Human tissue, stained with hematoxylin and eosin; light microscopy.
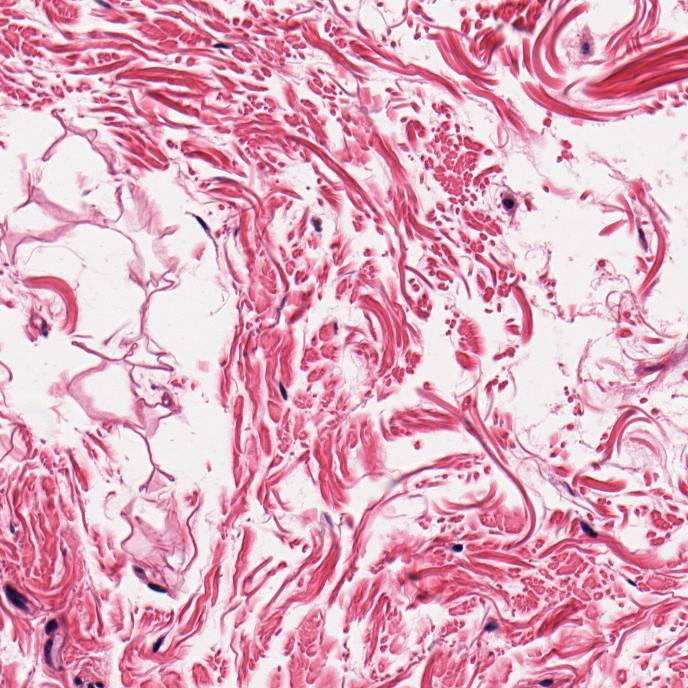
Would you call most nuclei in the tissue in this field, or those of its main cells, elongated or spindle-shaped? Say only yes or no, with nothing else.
Yes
